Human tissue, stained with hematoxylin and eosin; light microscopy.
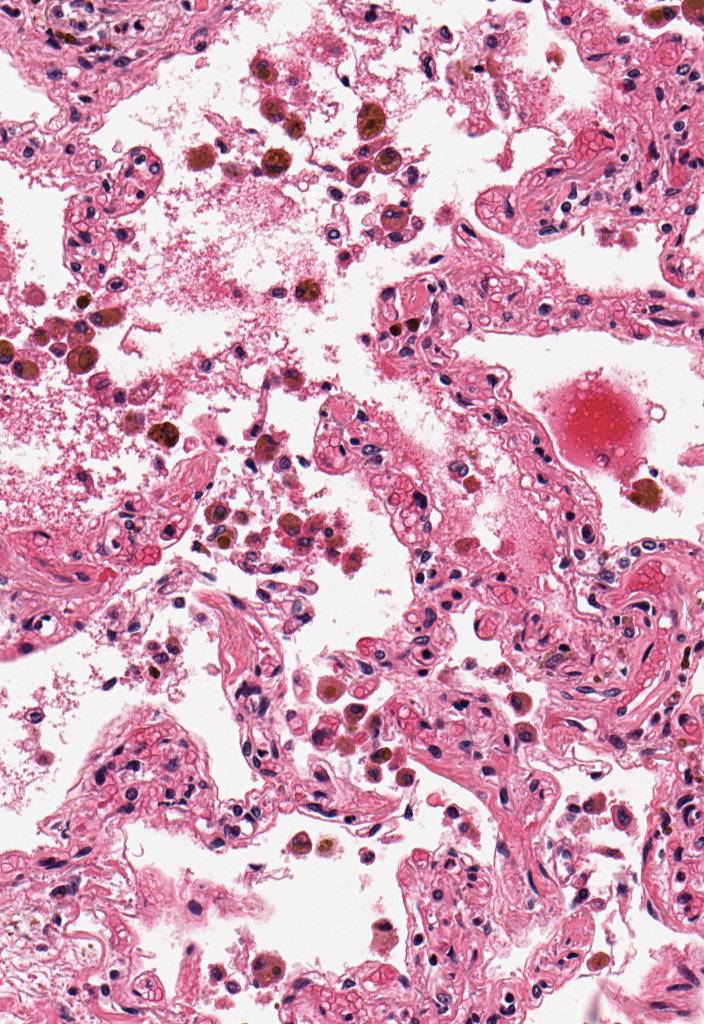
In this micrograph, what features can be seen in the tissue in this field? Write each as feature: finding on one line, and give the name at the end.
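Septa: thin, branching, dividing the field into irregular open airspaces
Macrophages: many, rounded, free in airspaces, golden-brown granular pigment in cytoplasm
Upper left: pale pink, finely granular material filling much of the airspace
Right middle: single dense, bright pink, homogeneous rounded mass in an airspace
Name: lung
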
